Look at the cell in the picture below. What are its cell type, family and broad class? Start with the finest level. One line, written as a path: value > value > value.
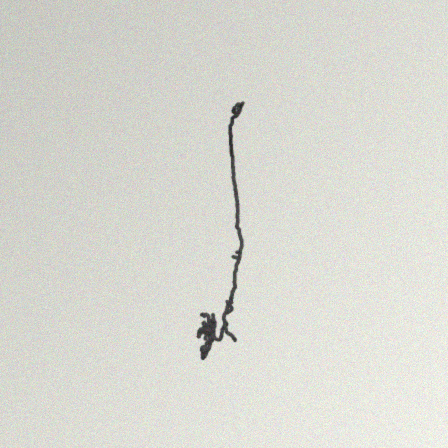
AN19B100 > hemilineage 19B > ascending neuron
